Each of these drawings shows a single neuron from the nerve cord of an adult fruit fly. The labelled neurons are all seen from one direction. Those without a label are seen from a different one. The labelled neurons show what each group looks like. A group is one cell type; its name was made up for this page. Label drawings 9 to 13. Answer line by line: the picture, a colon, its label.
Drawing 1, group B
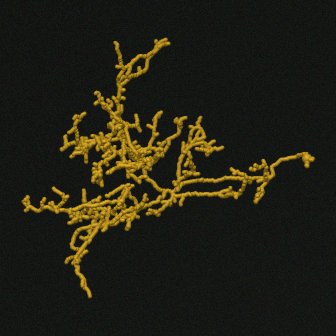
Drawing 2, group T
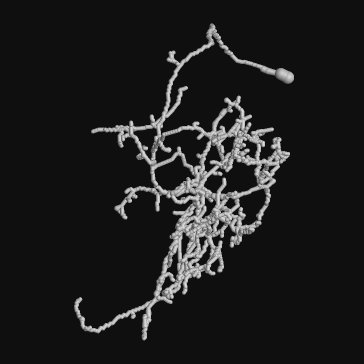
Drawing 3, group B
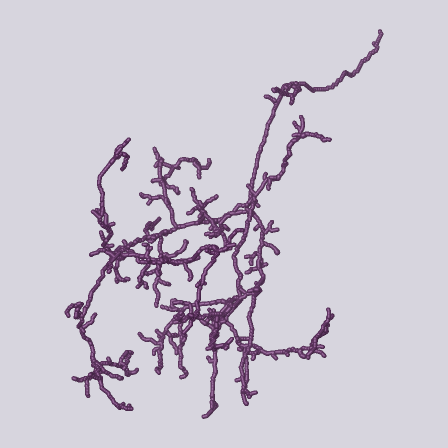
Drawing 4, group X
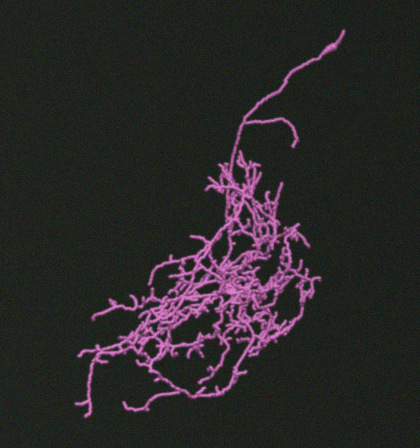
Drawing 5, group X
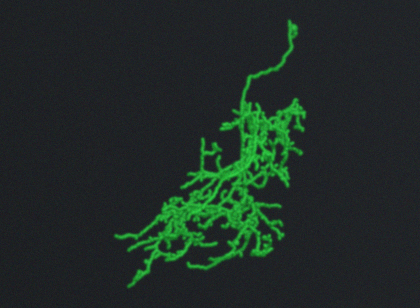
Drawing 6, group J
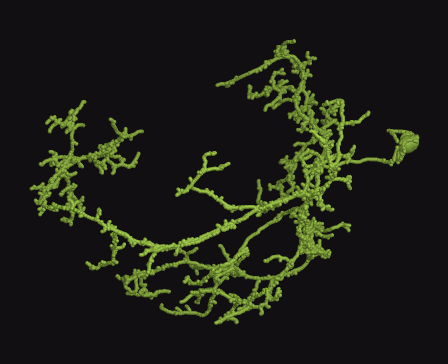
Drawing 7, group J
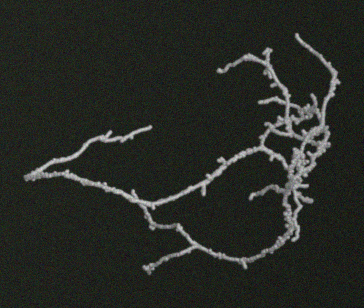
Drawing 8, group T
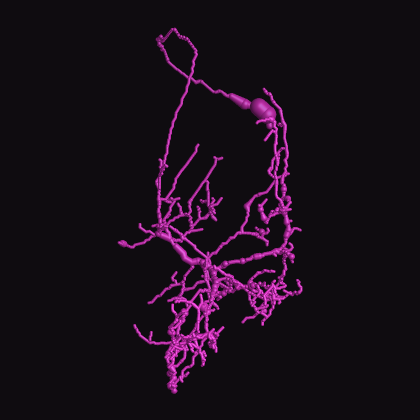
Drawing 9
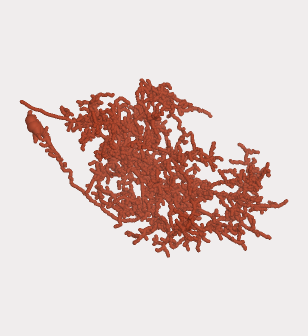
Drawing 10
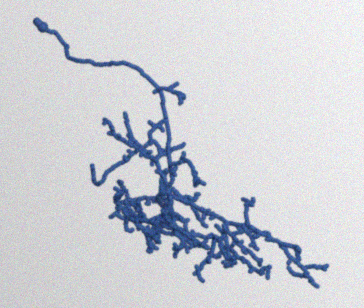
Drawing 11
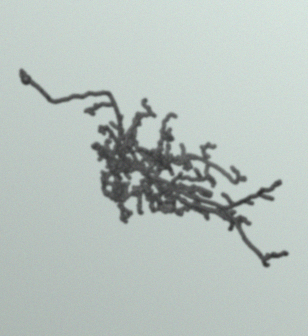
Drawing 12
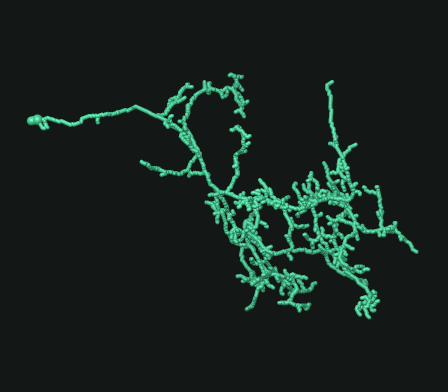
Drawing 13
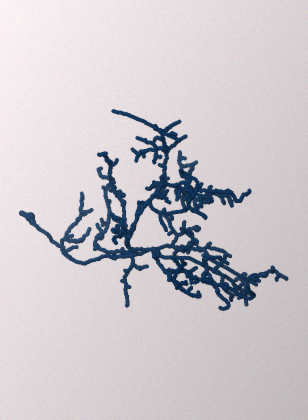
9: group X
10: group X
11: group X
12: group B
13: group B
